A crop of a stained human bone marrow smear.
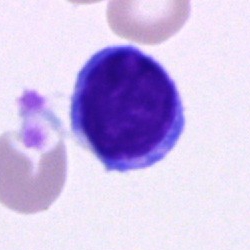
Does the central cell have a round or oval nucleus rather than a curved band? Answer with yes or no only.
Yes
